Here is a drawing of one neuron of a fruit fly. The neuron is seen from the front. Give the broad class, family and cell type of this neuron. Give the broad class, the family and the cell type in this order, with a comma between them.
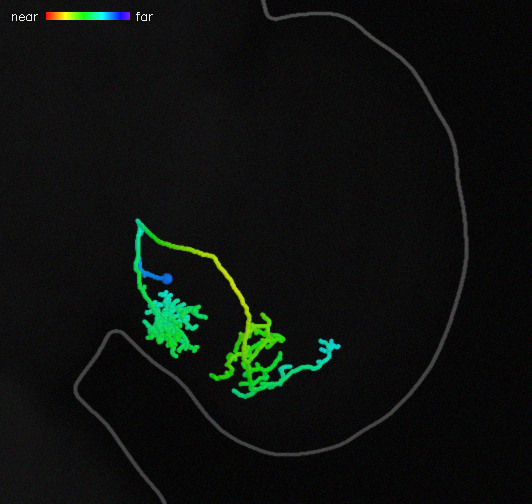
optic-lobe intrinsic neuron, MeLo, MeLo14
